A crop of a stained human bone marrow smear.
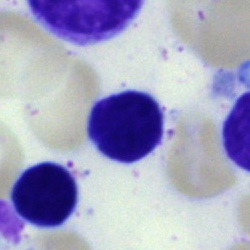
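Lymphocyte, roughly round, with a slightly uneven edge. The nucleus fills almost the whole cell and stains a dense, dark blue-purple throughout. No distinct rim of cytoplasm can be seen around it.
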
